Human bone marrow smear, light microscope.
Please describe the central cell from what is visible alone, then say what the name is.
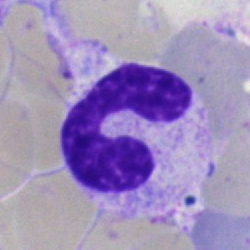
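Its nucleus bends into a C, the open side facing right, and shows no nucleoli. Fine pinkish-purple granules lie scattered through the cytoplasm. The outline is roughly round, its edge slightly uneven. This central cell is a band neutrophil.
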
